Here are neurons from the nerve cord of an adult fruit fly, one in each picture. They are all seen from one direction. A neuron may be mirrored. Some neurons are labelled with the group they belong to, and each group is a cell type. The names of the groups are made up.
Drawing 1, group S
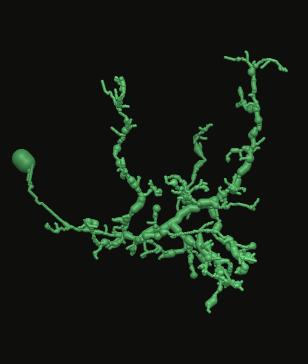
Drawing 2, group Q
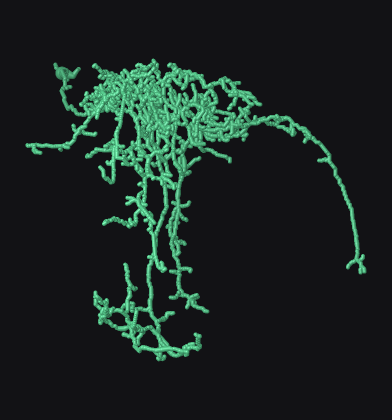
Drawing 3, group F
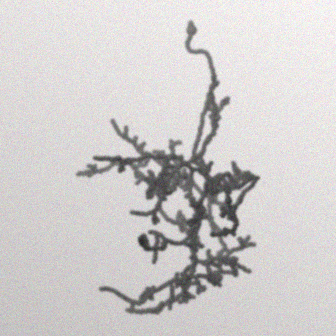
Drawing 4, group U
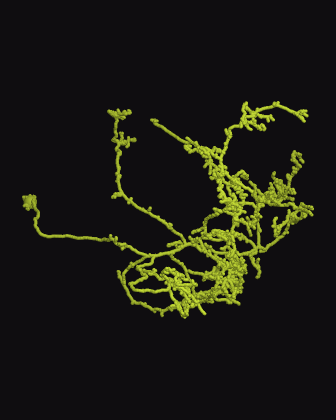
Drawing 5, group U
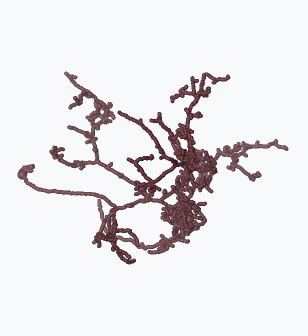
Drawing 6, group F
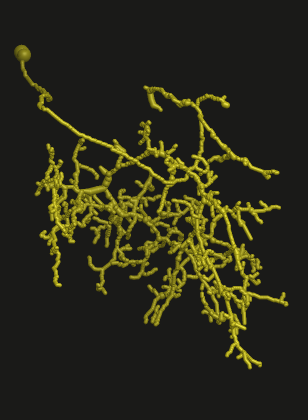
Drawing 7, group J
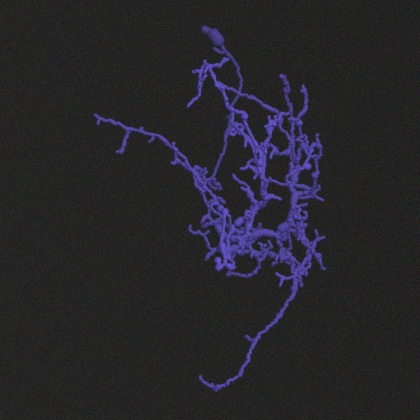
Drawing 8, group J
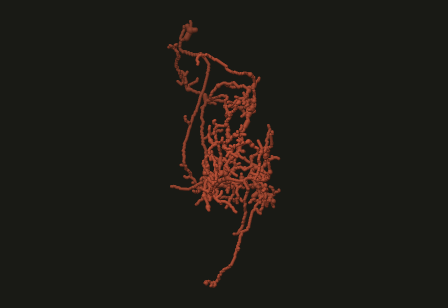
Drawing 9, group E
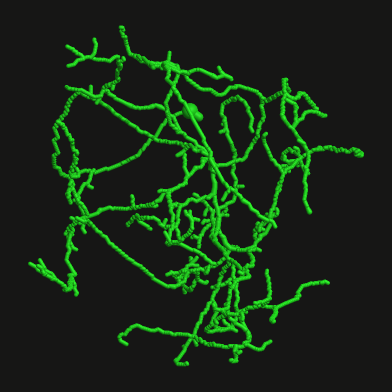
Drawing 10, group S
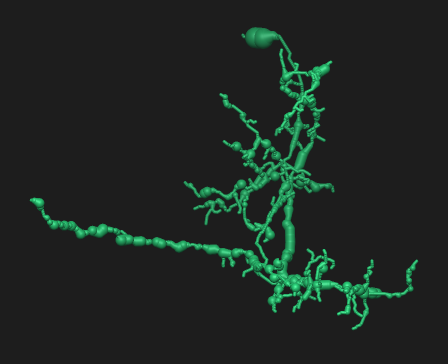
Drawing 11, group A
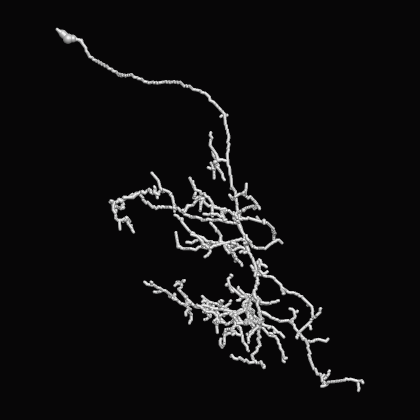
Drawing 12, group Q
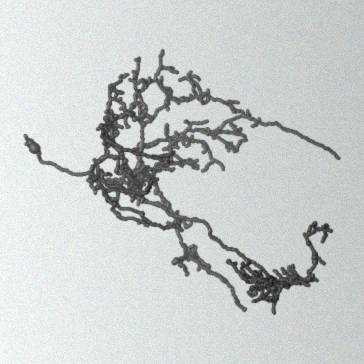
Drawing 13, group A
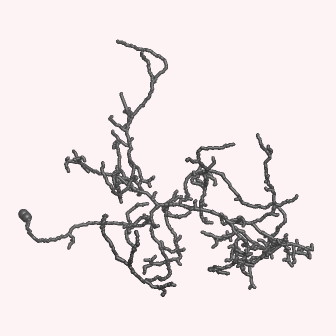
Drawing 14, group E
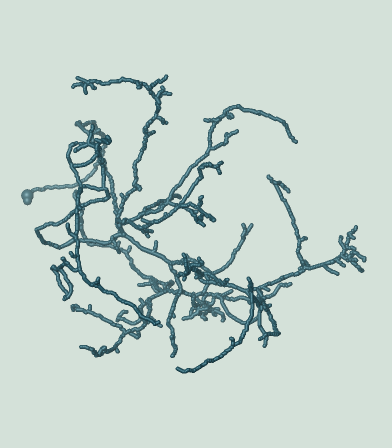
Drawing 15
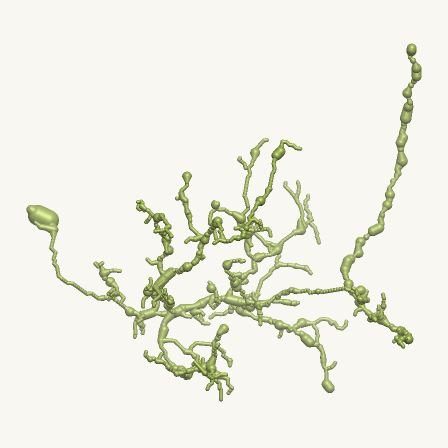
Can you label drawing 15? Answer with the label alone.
group S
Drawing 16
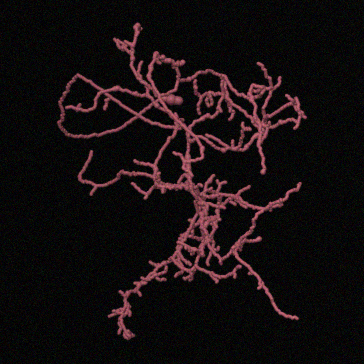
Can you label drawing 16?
group E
